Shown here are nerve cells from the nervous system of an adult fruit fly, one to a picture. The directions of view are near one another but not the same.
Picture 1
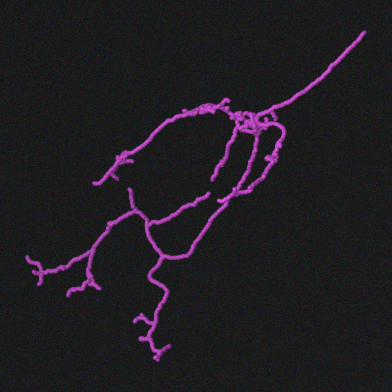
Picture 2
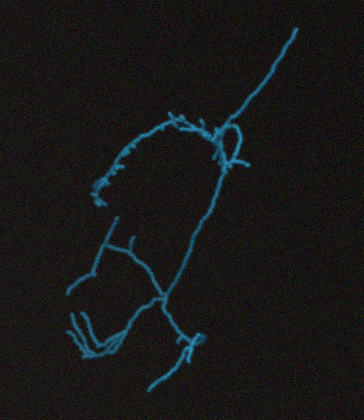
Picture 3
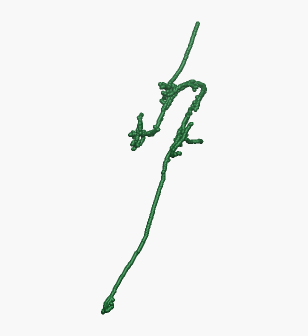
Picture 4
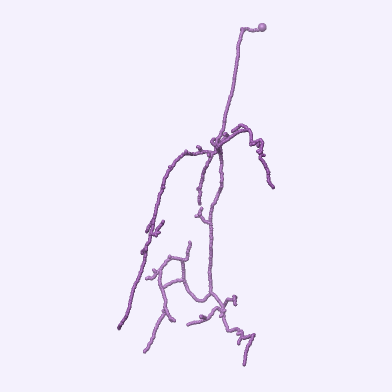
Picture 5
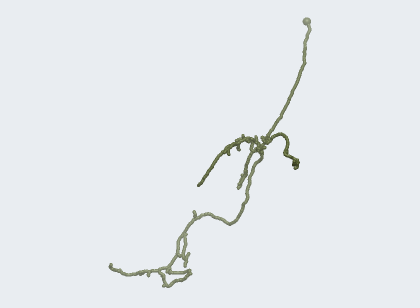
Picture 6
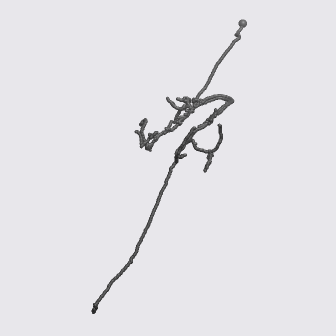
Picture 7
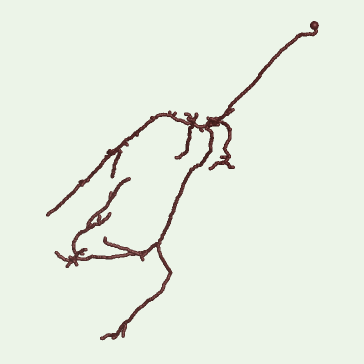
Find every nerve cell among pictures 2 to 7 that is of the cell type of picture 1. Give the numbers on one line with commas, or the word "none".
2, 4, 5, 7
